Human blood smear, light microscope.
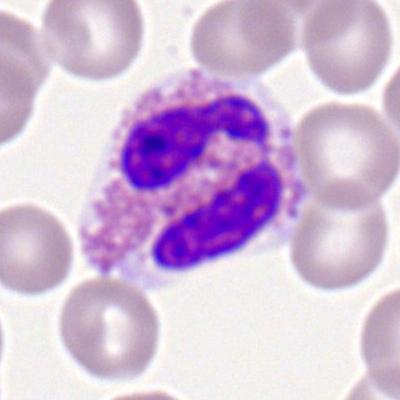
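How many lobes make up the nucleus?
Two, and they are separate.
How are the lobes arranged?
One above the other, each an elongated curved shape.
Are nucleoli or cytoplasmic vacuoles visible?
Neither: no nucleoli can be seen in the nucleus, and the cytoplasm shows no vacuoles.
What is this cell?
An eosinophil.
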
